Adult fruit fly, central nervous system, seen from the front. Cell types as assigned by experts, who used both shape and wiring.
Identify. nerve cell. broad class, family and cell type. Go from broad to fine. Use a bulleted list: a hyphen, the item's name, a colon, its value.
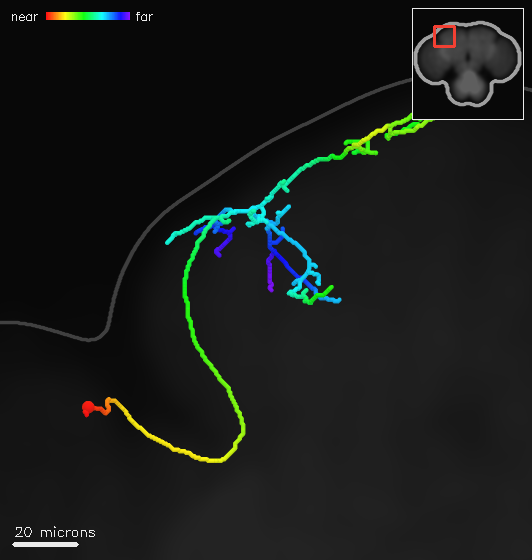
- broad class: central-brain intrinsic neuron
- family: hemilineage VPNl&d1_dorsal
- cell type: LHAV5a2_a1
